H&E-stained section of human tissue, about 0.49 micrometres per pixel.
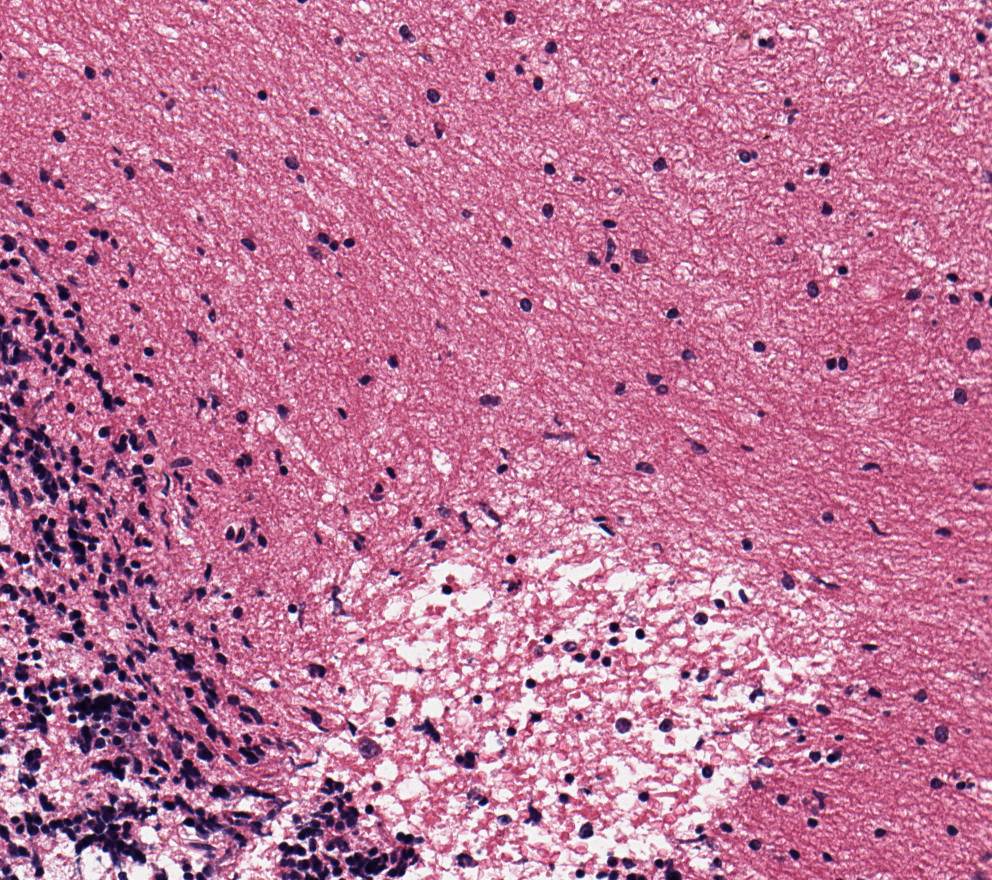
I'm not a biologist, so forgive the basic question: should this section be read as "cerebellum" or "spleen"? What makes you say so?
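That's cerebellum. Most of the field is pale pink fibrillary tissue with sparse, evenly scattered, mostly small round dark nuclei lying singly in a fine eosin-stained meshwork.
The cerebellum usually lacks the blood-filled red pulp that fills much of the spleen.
At lower left, crowded cells have small, round, darkly staining nuclei with scant cytoplasm.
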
